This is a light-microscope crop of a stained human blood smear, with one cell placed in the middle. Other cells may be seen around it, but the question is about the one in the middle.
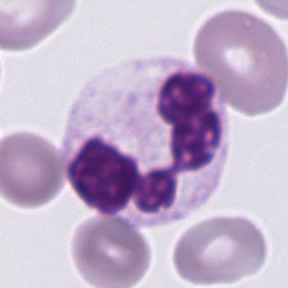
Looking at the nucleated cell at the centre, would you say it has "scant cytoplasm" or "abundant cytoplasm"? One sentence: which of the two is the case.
What surrounds the nucleus is plentiful cytoplasm.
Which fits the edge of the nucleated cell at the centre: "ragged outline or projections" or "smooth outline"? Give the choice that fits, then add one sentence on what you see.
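Smooth outline. The cell outline is round and smooth.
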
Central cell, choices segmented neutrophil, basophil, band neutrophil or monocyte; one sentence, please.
The cell featured at the centre of this crop is a segmented neutrophil.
